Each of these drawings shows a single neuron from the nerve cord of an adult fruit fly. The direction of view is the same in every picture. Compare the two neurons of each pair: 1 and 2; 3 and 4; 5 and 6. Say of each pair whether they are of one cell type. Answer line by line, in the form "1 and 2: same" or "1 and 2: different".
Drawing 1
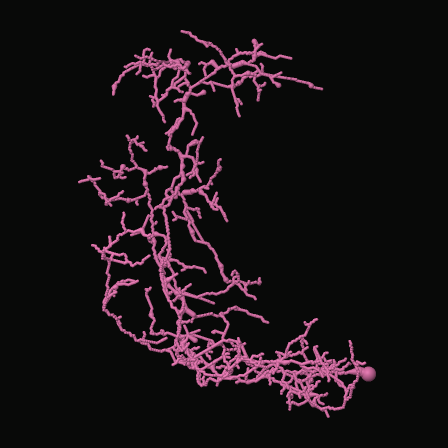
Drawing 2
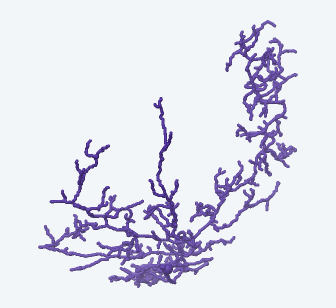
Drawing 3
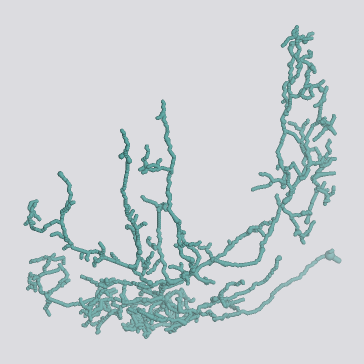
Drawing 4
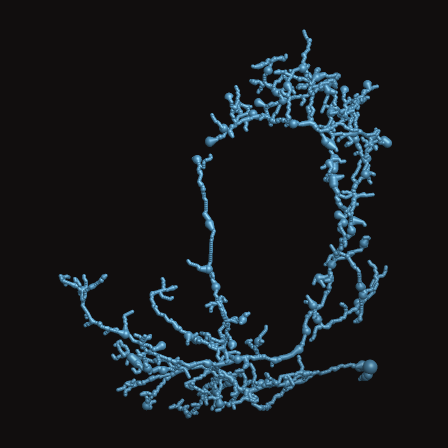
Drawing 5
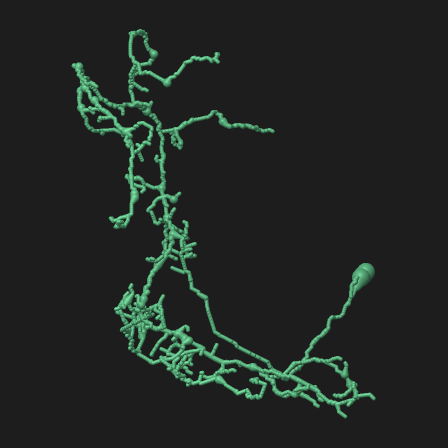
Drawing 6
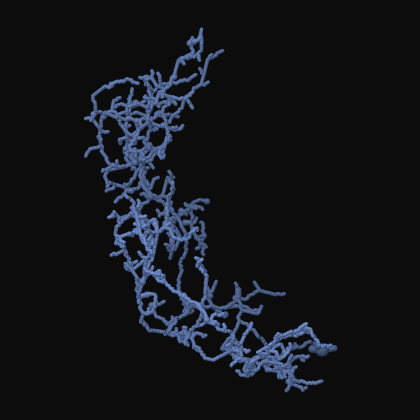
1 and 2: different
3 and 4: different
5 and 6: same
